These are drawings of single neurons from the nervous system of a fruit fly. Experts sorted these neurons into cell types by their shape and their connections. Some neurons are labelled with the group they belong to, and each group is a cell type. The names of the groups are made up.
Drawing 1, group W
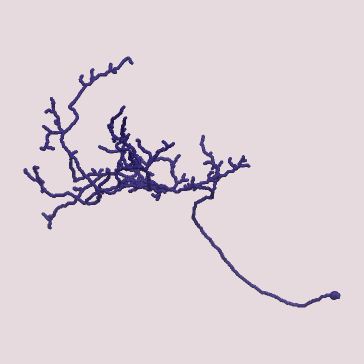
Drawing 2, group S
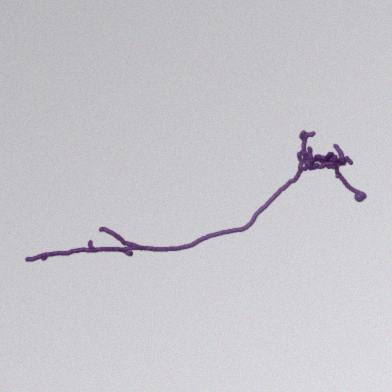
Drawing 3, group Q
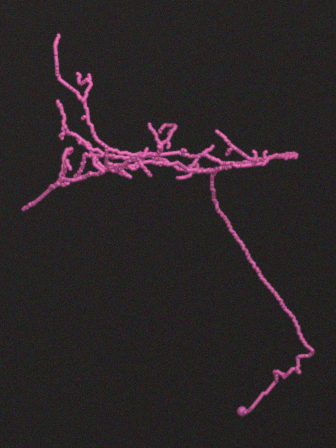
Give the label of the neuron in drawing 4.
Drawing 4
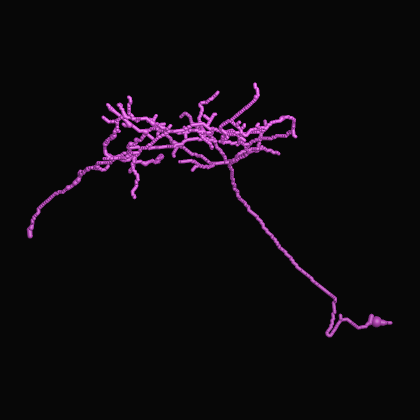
group Q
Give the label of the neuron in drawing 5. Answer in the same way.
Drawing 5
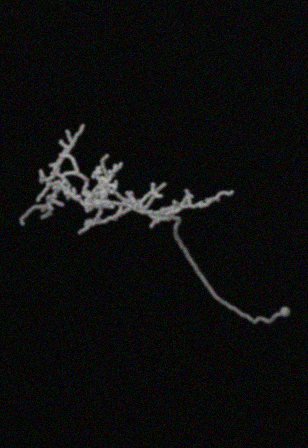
group W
